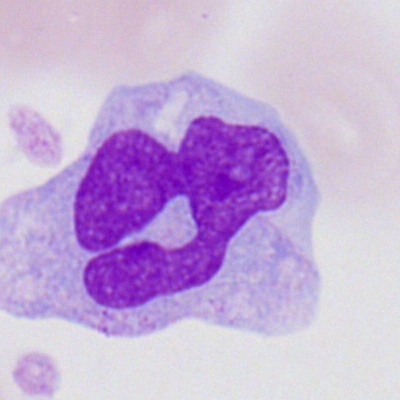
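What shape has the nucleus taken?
It's folded into a curved, horseshoe-like form around a pale centre.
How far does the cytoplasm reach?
Well beyond the nucleus, especially to the left and below.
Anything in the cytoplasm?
Fine, faint pinkish-purple granules like dust, easiest to see in its lower part.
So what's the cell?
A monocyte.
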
